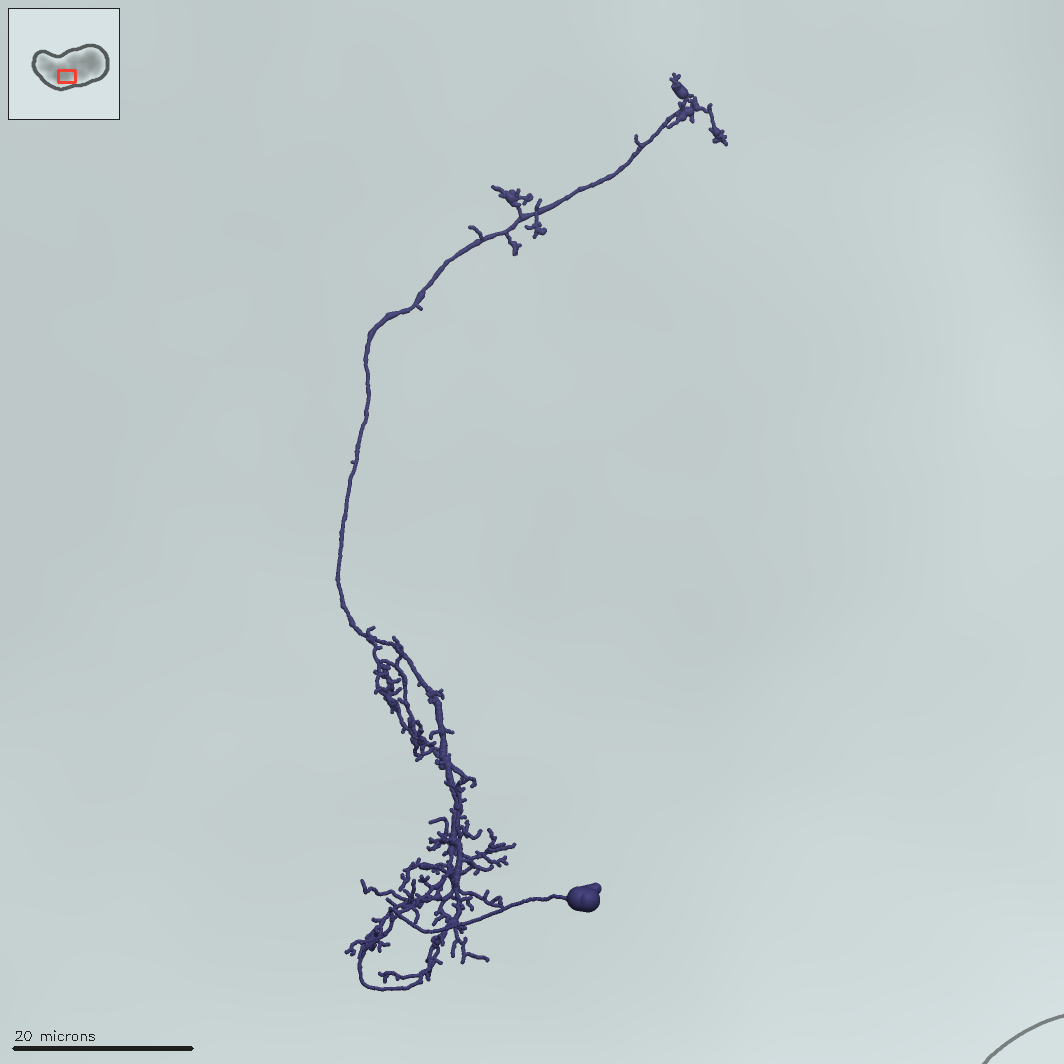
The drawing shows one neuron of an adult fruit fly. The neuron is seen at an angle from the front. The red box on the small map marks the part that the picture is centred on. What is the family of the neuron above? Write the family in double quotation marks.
"Tm"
